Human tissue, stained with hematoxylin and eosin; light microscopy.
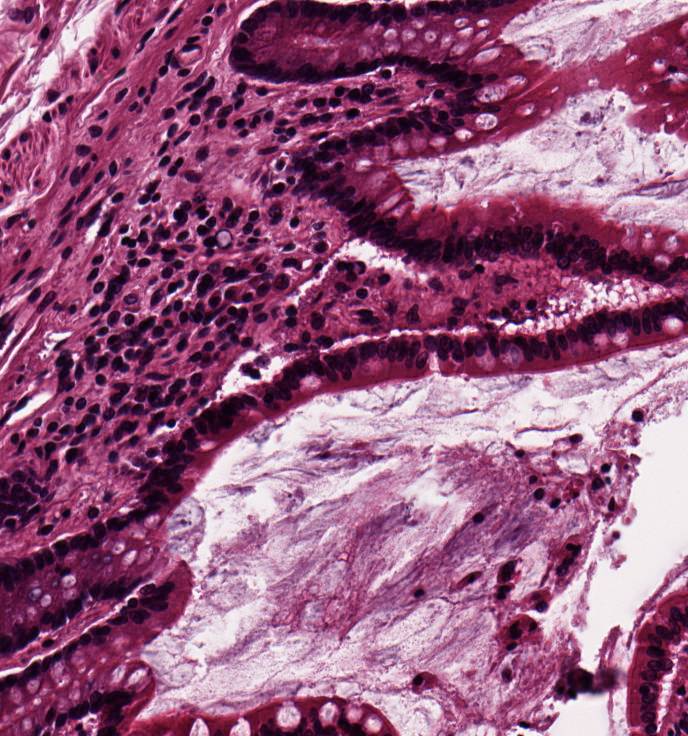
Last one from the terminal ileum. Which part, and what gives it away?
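You're looking at intestinal villus. Bands of epithelium-covered tissue run from the upper left toward the right, with lumen between them filling the centre and lower part of the field.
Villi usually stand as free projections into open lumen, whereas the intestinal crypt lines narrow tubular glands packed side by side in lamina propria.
The covering is a single layer of tall columnar cells with elongated dark nuclei near their bases, and goblet cells with rounded pale mucin vacuoles sit among them, clearest at the upper right and lower left.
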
